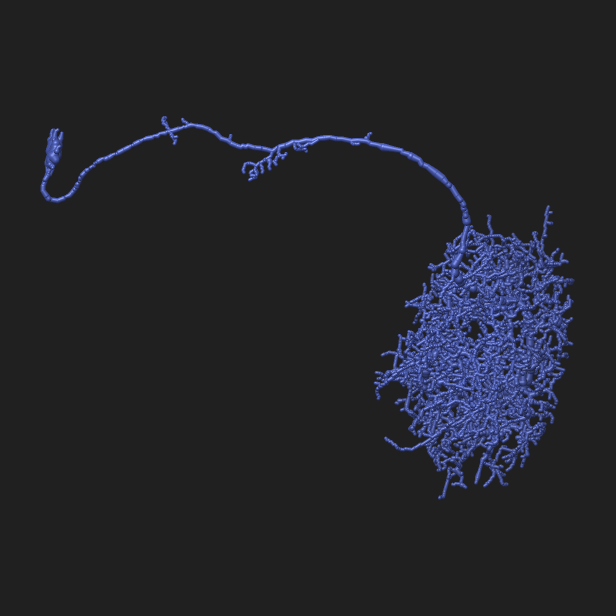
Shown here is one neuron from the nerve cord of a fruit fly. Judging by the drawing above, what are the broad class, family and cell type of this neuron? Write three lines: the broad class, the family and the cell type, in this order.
nerve-cord intrinsic neuron
hemilineage 19B
IN19B003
